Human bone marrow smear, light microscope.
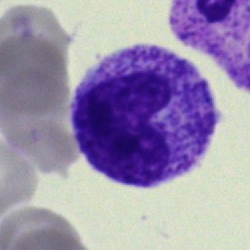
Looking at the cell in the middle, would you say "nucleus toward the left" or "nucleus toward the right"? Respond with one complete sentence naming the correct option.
It is toward the left that the nucleus of this cell lies.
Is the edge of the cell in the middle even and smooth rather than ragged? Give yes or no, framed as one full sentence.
Yes, the cell does have a smooth edge free of projections, blebs or tags.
